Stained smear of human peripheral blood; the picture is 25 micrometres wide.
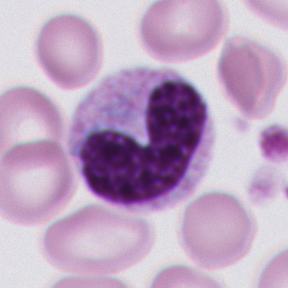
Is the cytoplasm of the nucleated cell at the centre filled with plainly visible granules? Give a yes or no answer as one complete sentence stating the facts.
Yes, many granules can be seen in the cytoplasm of the cell.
